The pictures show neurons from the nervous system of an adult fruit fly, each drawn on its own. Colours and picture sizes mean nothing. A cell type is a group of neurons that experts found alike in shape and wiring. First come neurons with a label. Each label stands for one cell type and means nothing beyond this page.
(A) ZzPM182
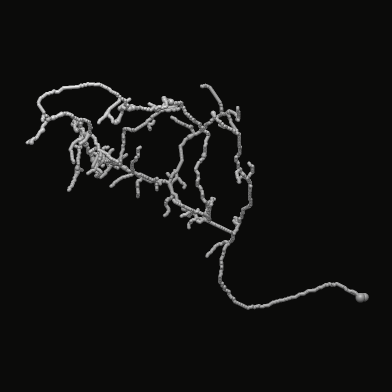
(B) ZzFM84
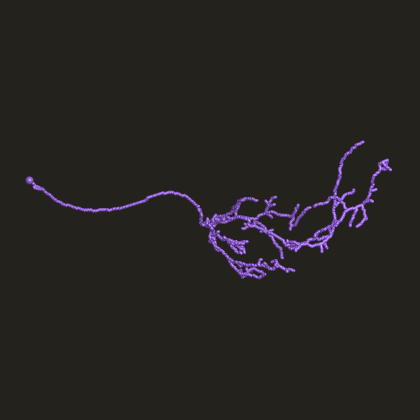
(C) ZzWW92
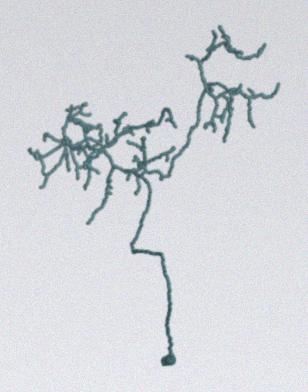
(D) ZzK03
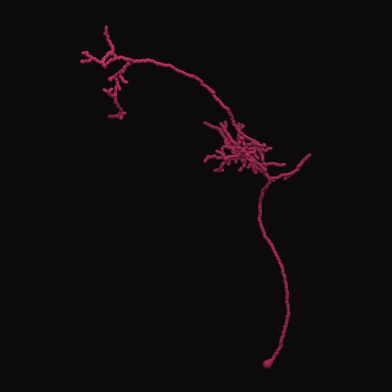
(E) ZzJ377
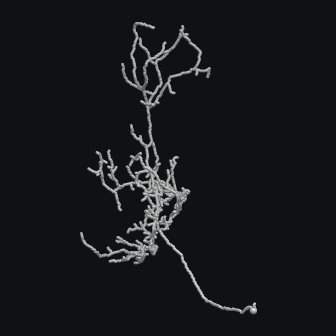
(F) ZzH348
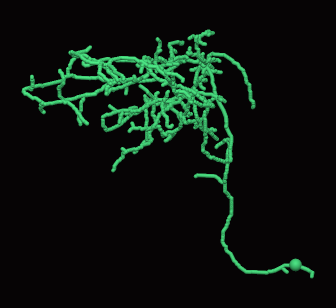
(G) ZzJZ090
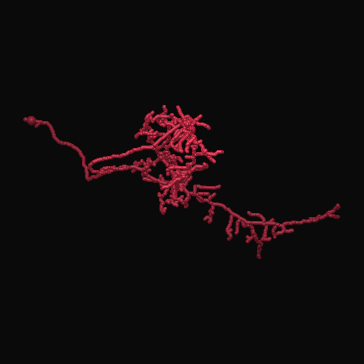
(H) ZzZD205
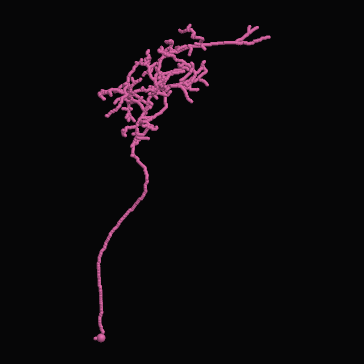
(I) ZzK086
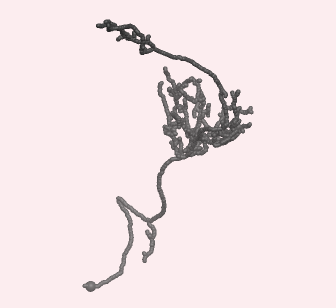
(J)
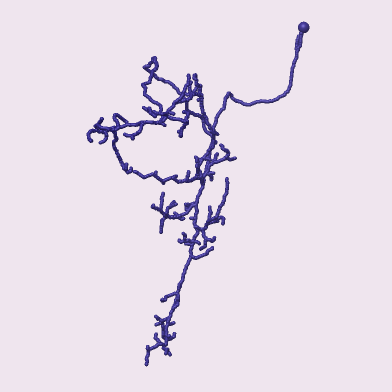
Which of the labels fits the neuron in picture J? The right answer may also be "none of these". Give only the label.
none of these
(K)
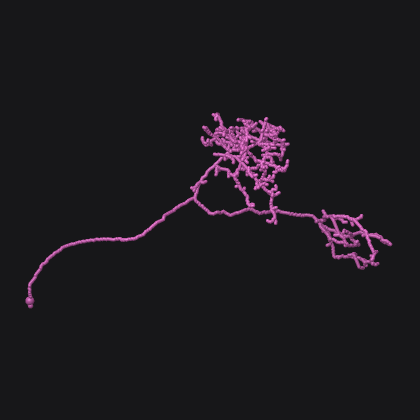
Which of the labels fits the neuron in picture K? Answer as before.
none of these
